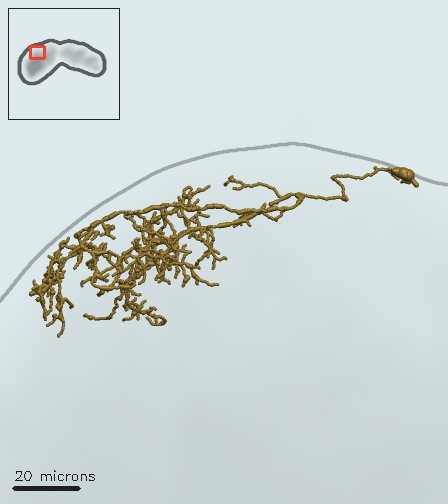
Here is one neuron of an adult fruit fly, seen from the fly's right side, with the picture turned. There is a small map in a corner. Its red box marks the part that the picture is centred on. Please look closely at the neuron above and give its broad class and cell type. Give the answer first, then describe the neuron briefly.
It is a central-brain intrinsic neuron. Its cell type is GNG253. From left to right in the picture it spans about 120 microns. The picture shows dozens of branch ends.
